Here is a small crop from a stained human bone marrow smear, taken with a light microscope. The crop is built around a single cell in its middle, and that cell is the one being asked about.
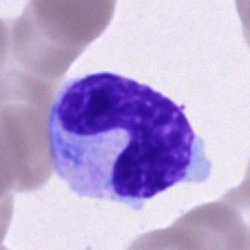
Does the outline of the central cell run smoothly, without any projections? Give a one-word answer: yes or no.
No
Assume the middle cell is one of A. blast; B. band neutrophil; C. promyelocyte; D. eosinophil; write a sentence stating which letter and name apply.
The central cell, a band neutrophil, is correctly identified by option B.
